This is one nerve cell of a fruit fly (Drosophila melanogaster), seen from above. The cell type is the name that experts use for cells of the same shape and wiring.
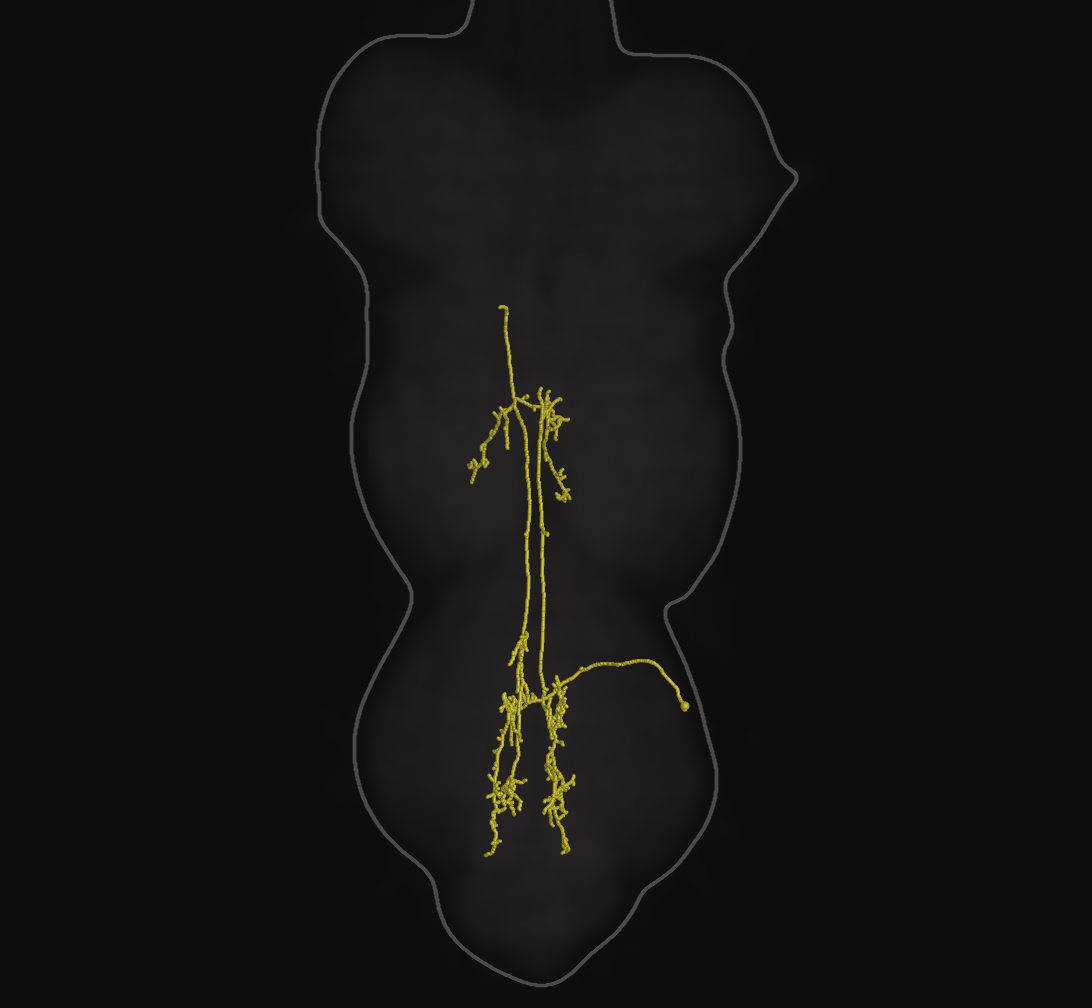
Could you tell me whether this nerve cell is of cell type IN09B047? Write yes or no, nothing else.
yes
